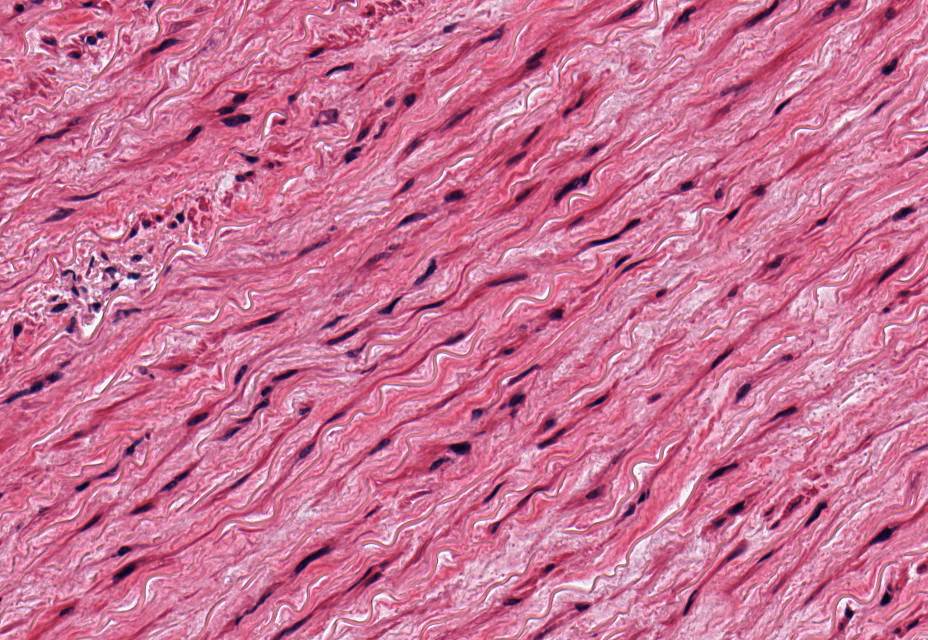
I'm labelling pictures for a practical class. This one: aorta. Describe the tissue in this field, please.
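Parallel bands across the whole field, slanting from lower left to upper right. Fibres bright pink, many wavy rather than straight. Nuclei dark purple, elongated, spindle-shaped. Long axes of the nuclei parallel to the fibres.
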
